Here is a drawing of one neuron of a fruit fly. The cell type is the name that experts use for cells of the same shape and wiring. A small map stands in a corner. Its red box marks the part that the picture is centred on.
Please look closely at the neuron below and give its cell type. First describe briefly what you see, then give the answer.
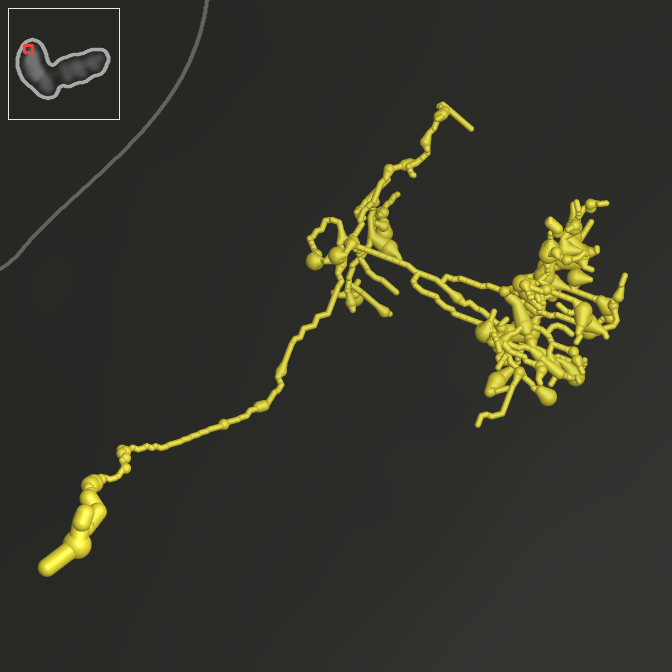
It is in the brain and does not reach the nerve cord. The cell body is at the lower left of the picture. This is an optic-lobe intrinsic neuron. It is of cell type Dm10.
